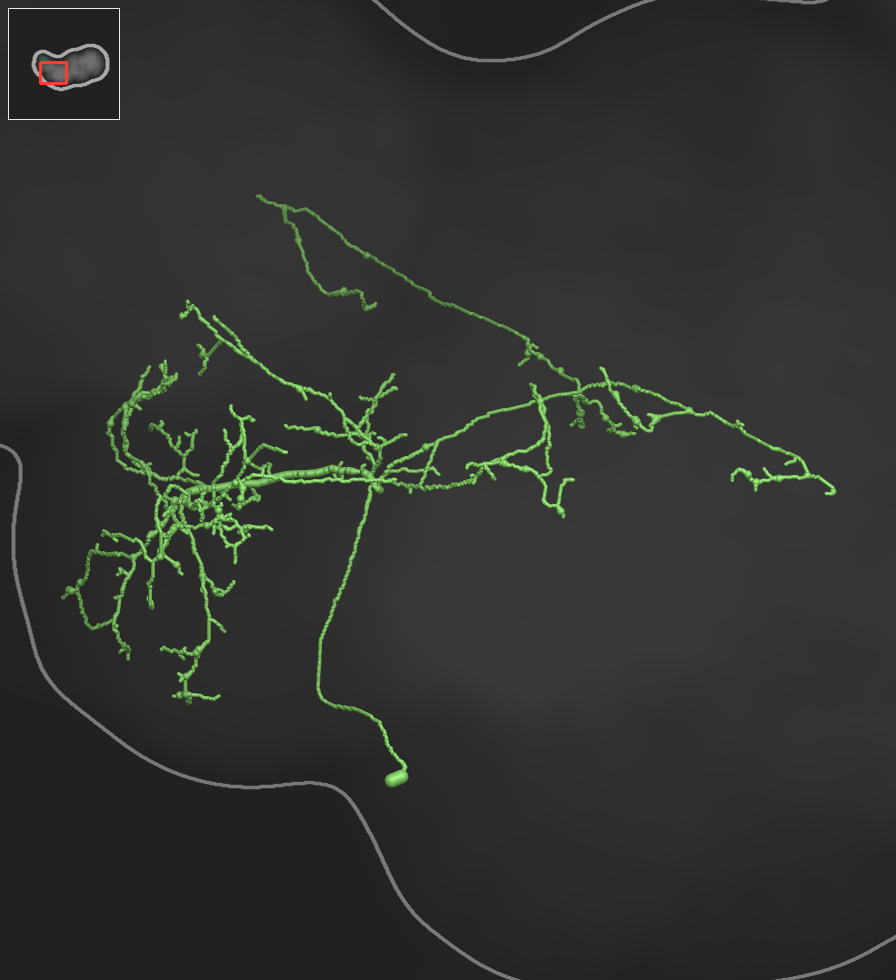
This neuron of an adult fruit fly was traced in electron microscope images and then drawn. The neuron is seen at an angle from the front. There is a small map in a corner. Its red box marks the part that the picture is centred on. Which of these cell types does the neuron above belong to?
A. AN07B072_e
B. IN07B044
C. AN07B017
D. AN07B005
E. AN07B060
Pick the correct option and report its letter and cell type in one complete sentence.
Option B, IN07B044, is the cell type of the neuron.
